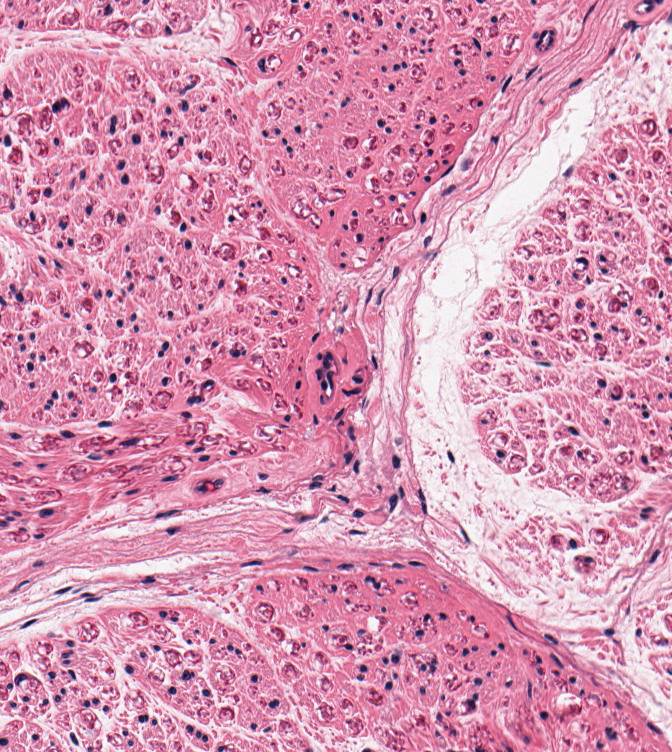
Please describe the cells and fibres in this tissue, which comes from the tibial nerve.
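Transversely cut fascicles make up most of what is shown, their fibres appearing as small round profiles. The septa separating the fascicles contain thin, dark, spindle-shaped nuclei lying parallel to them. A narrow white cleft runs from the upper right toward the centre, following the septum that borders the right-hand fascicle. No epithelium or glands are present anywhere.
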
